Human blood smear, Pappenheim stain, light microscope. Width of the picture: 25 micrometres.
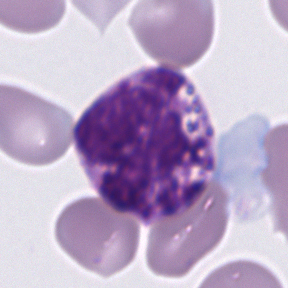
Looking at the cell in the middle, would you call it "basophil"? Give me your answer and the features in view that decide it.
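Two things settle it: dark purple staining spreads over most of the cell, so the nuclear border can't be traced sharply, and coarse blue-black granules are plain along the right side. So yes, basophil fits.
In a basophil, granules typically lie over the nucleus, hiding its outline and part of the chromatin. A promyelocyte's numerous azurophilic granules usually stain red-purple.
The blue-black tone of these granules sets them apart from promyelocyte. Small pale, clear spaces lie among the granules on the right, and a pale blue, irregular patch sits against the right edge.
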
